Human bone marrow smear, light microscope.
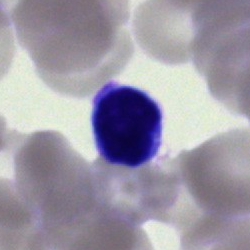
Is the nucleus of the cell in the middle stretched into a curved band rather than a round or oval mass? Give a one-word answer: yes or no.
No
